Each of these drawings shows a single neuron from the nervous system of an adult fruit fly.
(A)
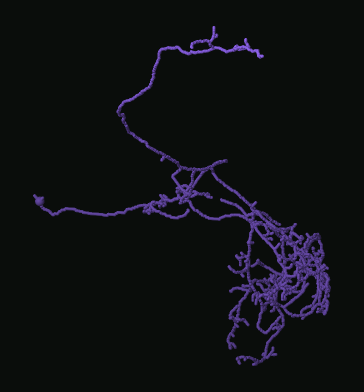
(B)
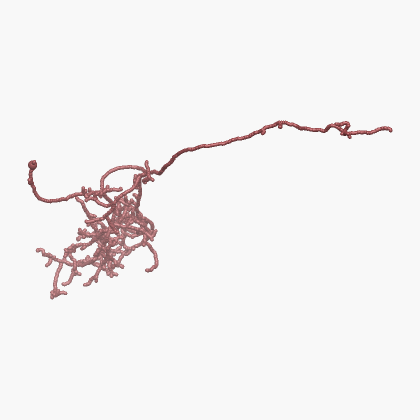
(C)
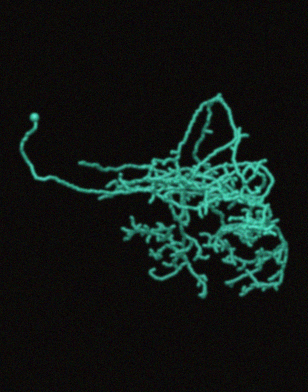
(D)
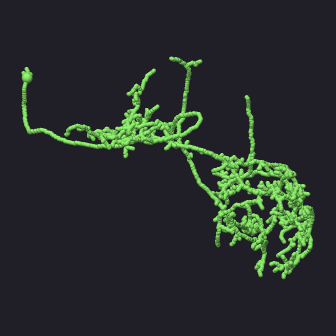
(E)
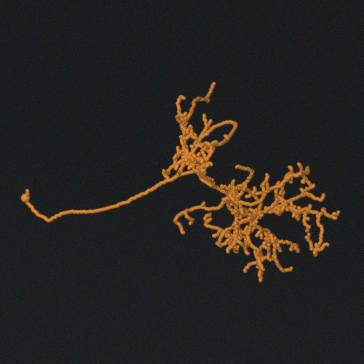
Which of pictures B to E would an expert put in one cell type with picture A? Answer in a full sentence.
Picture B is of the same cell type.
